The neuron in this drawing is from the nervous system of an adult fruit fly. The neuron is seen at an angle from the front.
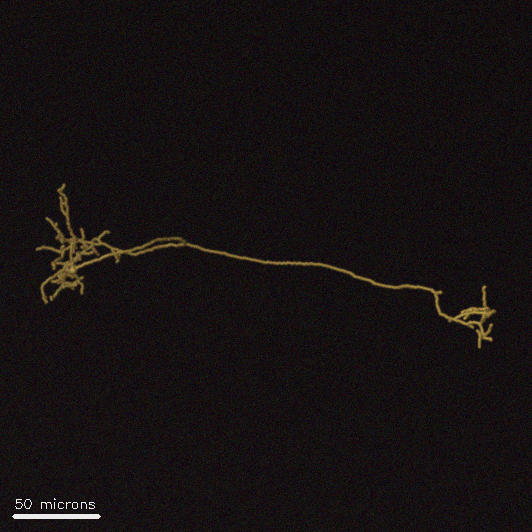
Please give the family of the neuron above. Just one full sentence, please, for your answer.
Regarding family, this neuron is hemilineage VLPa2.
